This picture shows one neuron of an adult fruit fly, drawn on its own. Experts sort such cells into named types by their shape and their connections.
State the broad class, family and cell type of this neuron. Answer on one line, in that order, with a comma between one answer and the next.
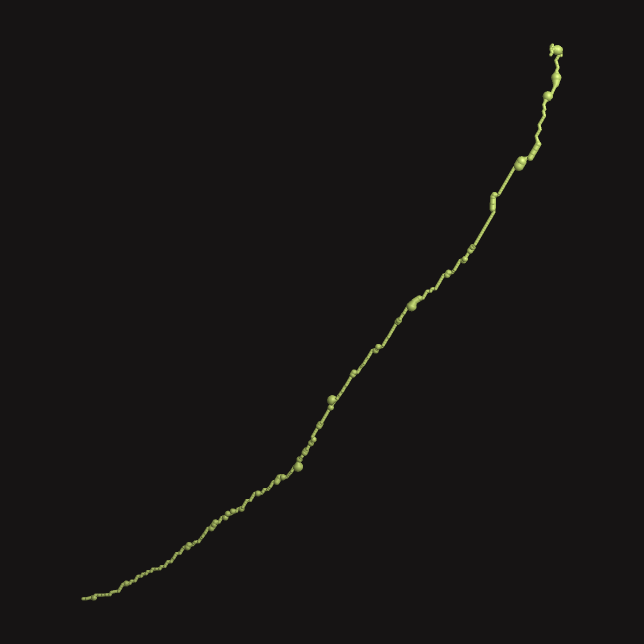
sensory neuron entering the brain, class mechanosensory, JO-CM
